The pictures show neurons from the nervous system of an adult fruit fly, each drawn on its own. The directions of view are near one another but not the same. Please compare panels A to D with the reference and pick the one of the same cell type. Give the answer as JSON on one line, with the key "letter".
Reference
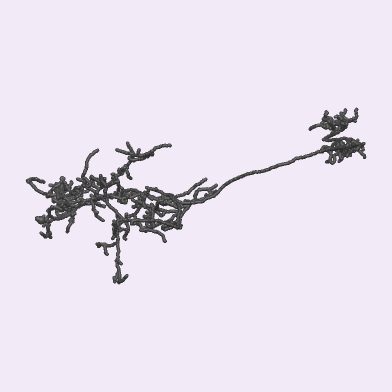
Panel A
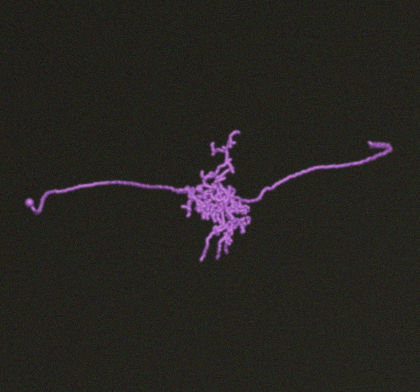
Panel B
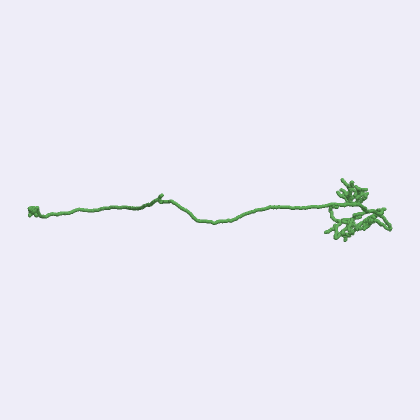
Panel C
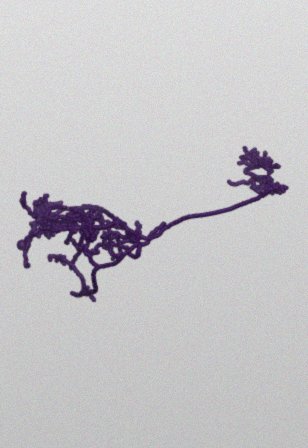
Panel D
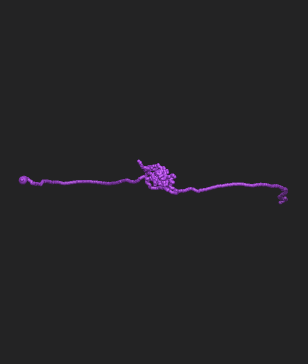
{"letter": "C"}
